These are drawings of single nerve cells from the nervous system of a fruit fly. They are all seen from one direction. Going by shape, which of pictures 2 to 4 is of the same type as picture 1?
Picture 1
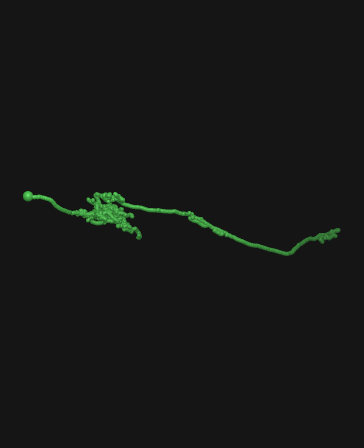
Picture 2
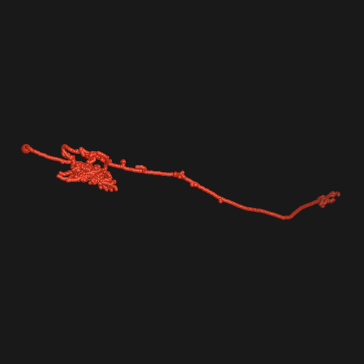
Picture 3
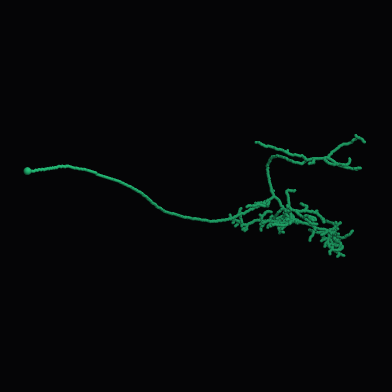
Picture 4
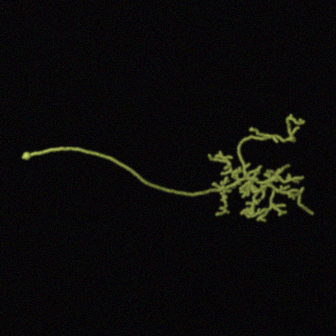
Picture 2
